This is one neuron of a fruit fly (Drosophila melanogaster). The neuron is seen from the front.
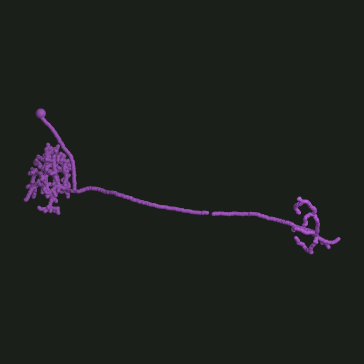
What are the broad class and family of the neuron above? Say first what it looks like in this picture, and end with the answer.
In this view it is wider than it is tall. Its broad class is visual projection neuron. The family is hemilineage VPNp1_lateral.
